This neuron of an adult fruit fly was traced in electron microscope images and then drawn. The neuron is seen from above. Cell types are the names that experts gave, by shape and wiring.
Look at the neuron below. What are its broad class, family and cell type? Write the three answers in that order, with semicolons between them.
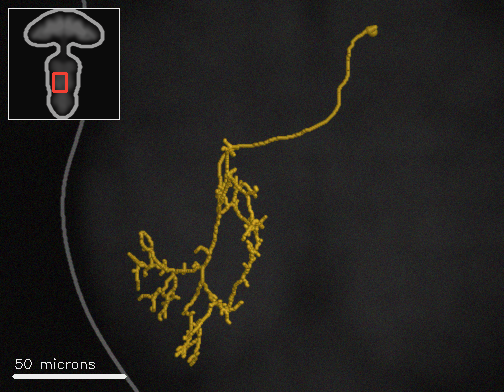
nerve-cord intrinsic neuron; hemilineage 14A; IN14A059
